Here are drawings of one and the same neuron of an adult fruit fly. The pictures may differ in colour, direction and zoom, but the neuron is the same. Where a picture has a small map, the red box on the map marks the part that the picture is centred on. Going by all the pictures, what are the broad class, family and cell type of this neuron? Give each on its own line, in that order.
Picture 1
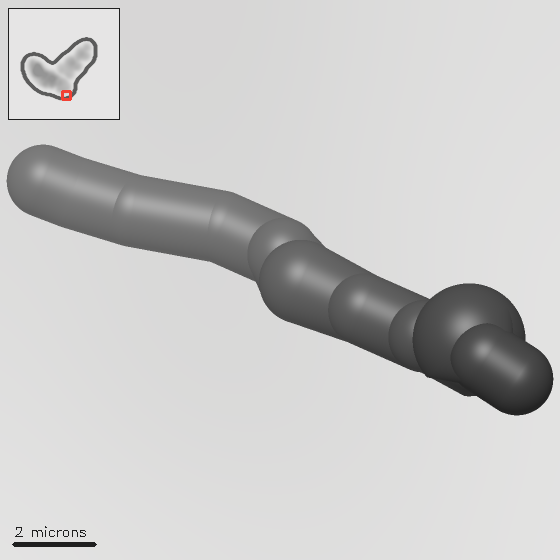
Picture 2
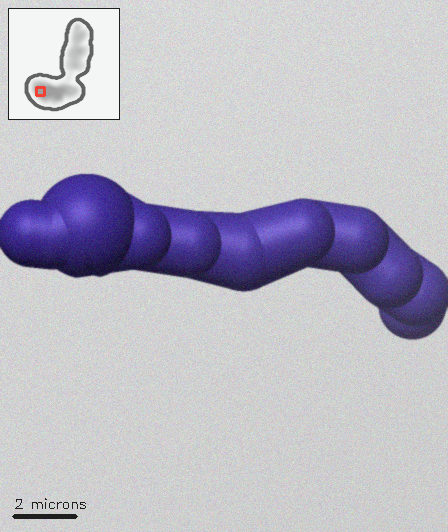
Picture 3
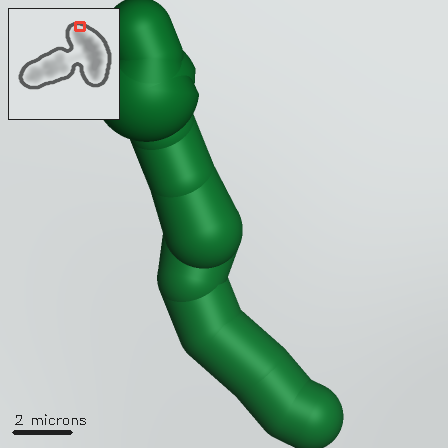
photoreceptor or other optic-lobe sensory neuron
class visual
R1-R6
